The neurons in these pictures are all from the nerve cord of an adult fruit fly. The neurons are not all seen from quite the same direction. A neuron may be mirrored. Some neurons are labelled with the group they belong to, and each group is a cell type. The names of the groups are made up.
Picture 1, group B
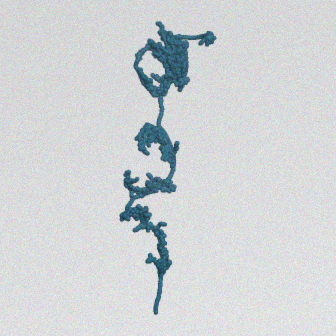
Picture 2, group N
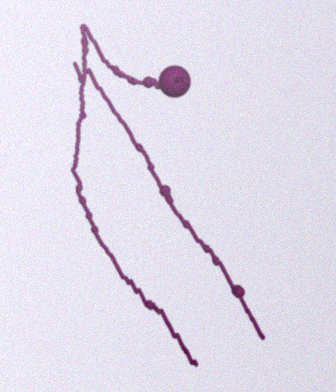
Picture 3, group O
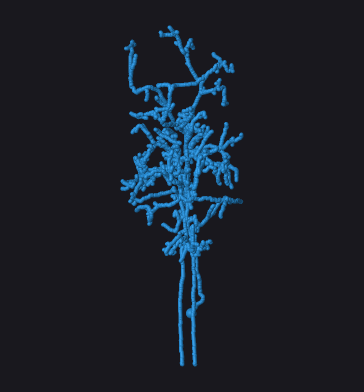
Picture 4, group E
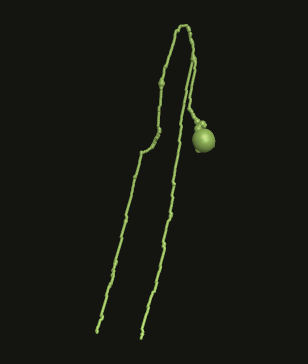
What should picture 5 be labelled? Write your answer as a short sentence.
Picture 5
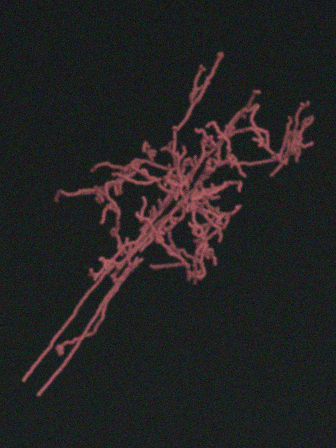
It belongs to group O.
